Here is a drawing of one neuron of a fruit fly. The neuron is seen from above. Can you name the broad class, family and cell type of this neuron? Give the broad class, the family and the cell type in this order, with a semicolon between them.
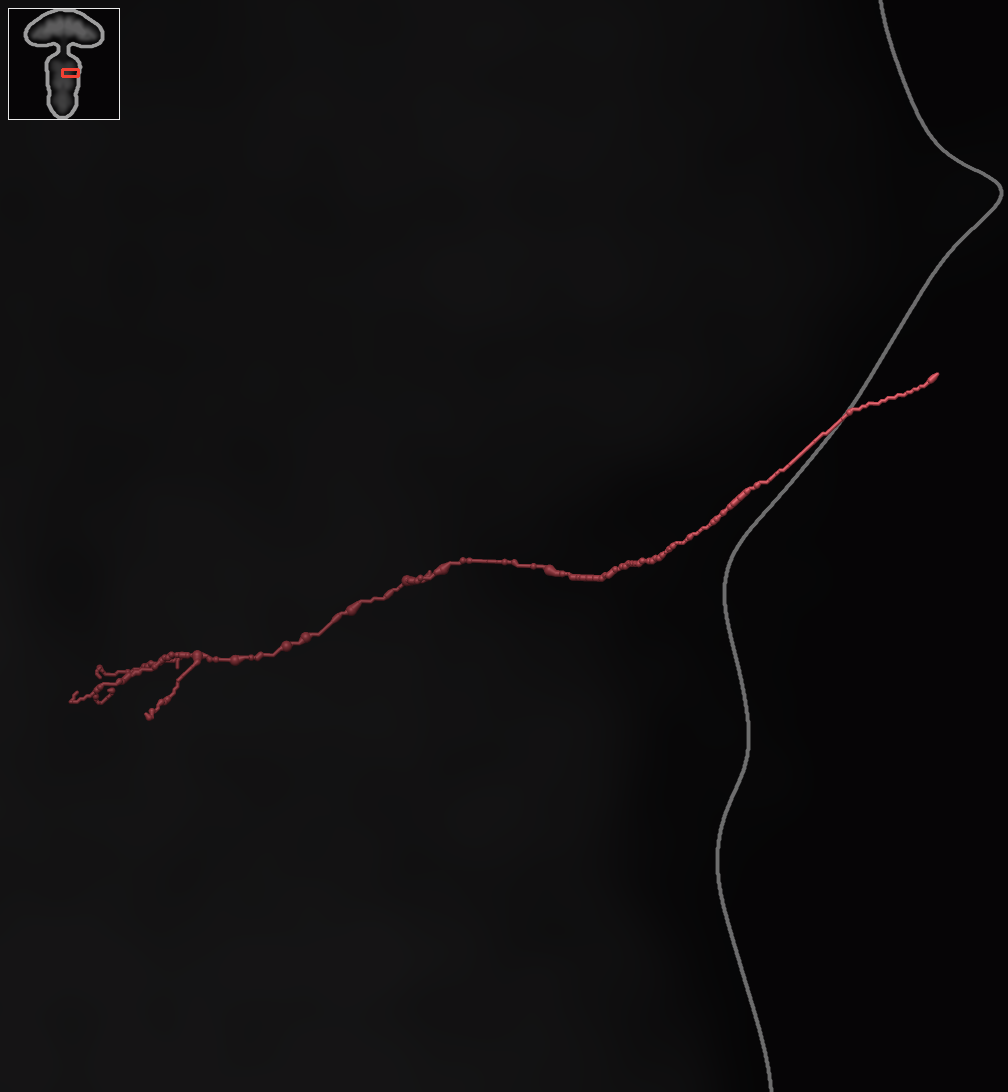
sensory neuron entering the nerve cord; class gustatory; WG1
